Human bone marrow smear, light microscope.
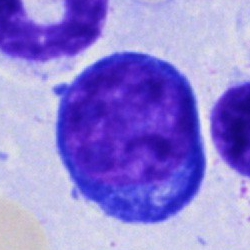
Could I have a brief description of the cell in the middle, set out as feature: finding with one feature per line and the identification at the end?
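Cytoplasm colour: deep blue
Pale zone: lower cytoplasm, beside the nucleus
Granules: none visible in the cytoplasm
Bleb: small, projecting from the upper left edge
Identity: proerythroblast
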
